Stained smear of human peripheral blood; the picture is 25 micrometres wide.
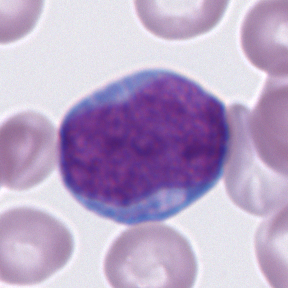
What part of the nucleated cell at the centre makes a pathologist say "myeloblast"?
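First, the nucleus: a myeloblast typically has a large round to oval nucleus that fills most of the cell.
Here the nucleus measures about 15 by 10 micrometres in a cell of about 16 by 13 micrometres, which agrees.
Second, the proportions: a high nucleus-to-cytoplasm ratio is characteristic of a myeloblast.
The cytoplasm in this cell forms only a narrow rim, widest at the bottom of the cell, in keeping with that.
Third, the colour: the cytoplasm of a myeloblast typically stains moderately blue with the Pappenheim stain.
The cytoplasm here is blue. Finally, the chromatin is fairly evenly spread, with no large dark blocks, and a pale patch of cytoplasm lies against the lower edge of the nucleus.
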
